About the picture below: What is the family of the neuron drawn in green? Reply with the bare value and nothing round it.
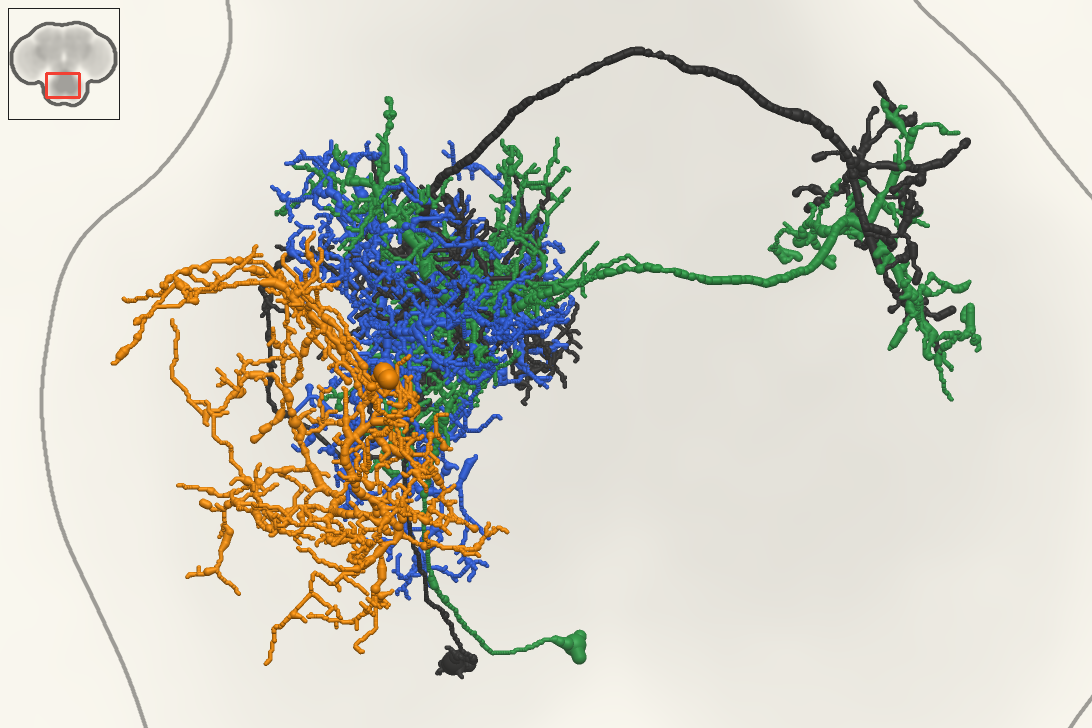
hemilineage 07B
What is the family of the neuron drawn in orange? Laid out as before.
hemilineage 16B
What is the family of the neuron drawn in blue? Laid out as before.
hemilineage 21A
